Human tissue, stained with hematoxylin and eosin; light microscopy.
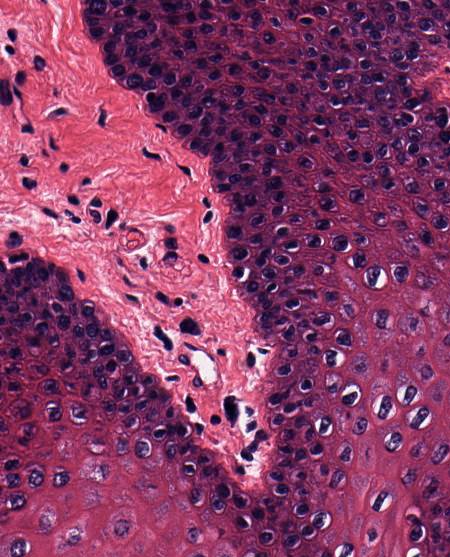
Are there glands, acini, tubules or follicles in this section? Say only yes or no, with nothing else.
No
